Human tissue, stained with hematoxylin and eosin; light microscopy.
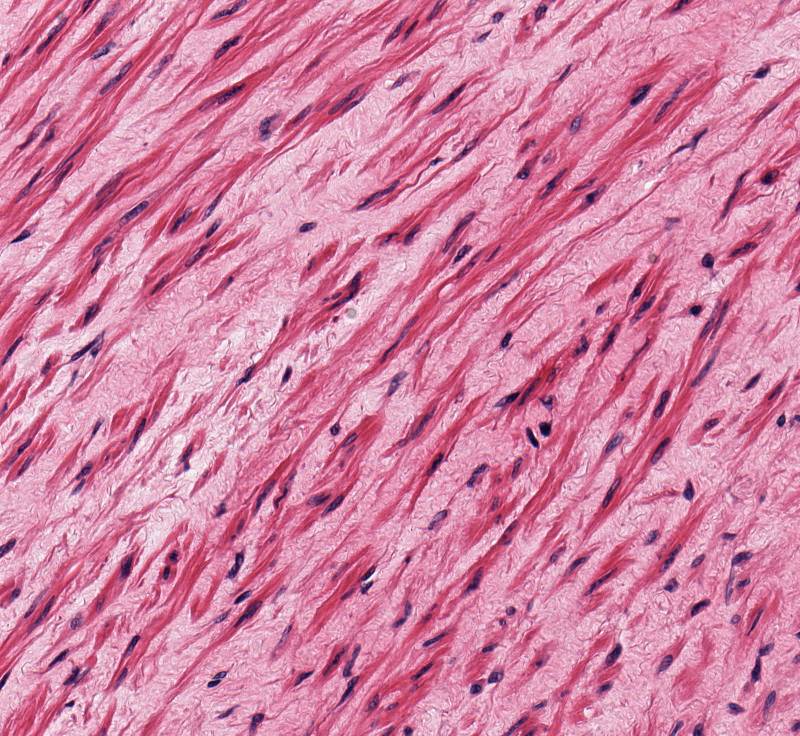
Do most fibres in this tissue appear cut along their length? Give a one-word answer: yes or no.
Yes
